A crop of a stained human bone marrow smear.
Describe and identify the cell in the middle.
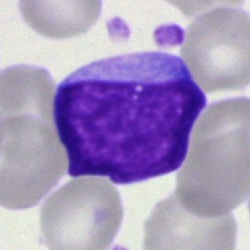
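To begin with the outline: it is irregular and angular, with several straight edges and corners. Next, the nucleus fills most of the cell and follows that angular outline. Its chromatin is dark purple, with a fine, stippled pattern spread evenly across it. Finally, the cytoplasm is a pale lilac-blue band lying mainly along the top. The cell is a blast.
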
